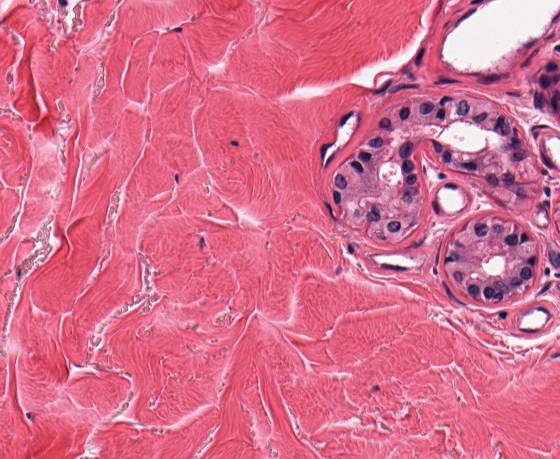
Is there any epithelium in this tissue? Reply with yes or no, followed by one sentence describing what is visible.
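Yes. The tubules are lined by cuboidal cells with round, purple nuclei around small central lumens.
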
